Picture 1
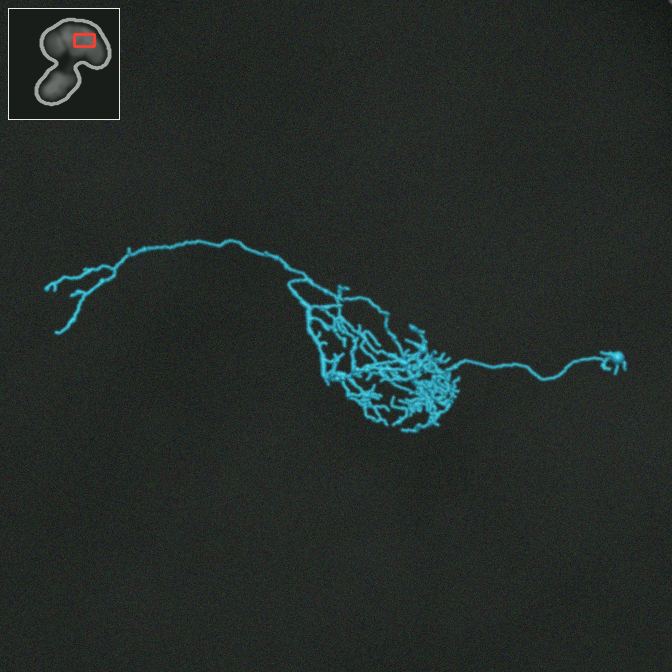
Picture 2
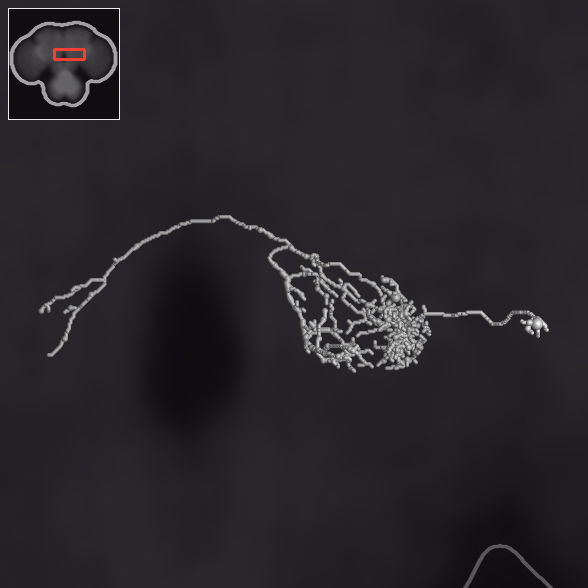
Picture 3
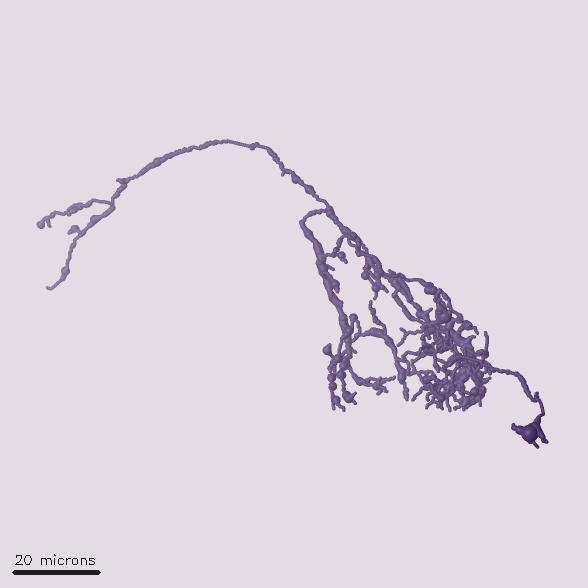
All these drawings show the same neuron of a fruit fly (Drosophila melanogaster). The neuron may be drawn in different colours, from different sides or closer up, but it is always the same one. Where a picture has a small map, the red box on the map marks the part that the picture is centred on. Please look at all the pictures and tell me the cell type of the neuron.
l2LN20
